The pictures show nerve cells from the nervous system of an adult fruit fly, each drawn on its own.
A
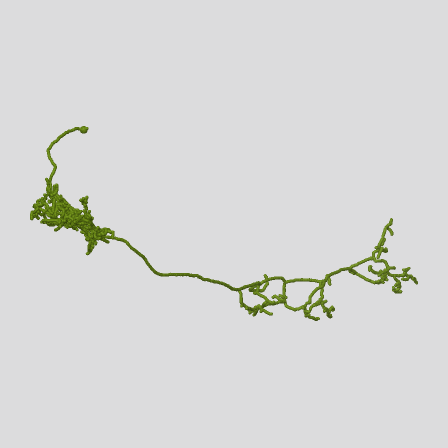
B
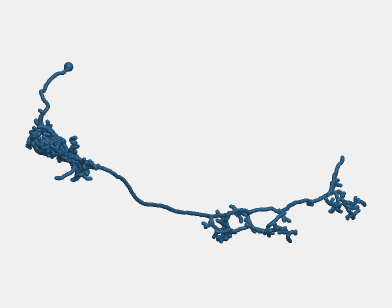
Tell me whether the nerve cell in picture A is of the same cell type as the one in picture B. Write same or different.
same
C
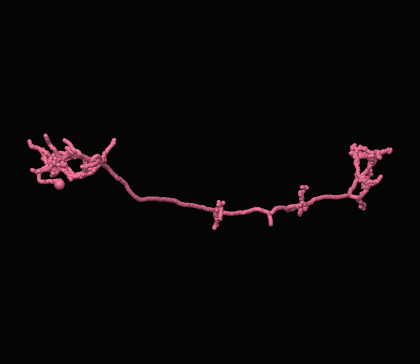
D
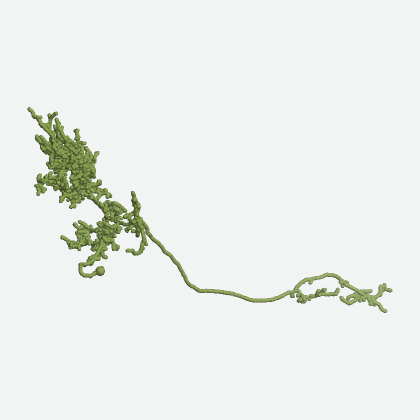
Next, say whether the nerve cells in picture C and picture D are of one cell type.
different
